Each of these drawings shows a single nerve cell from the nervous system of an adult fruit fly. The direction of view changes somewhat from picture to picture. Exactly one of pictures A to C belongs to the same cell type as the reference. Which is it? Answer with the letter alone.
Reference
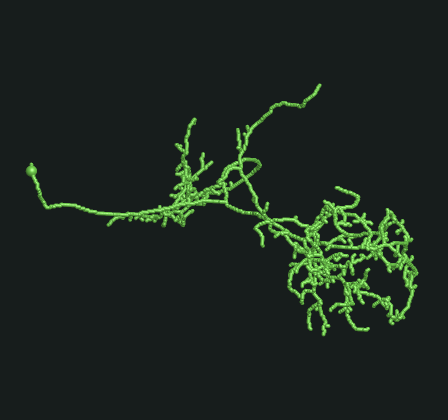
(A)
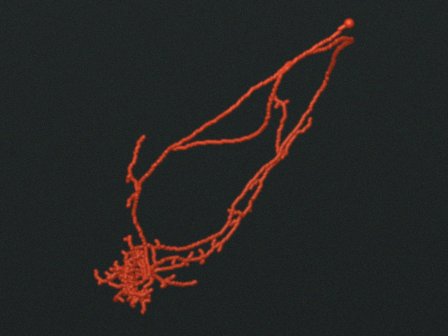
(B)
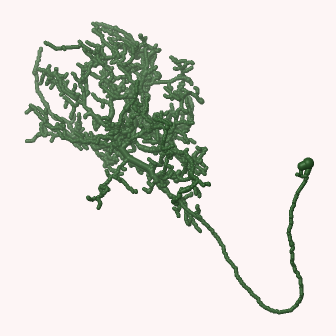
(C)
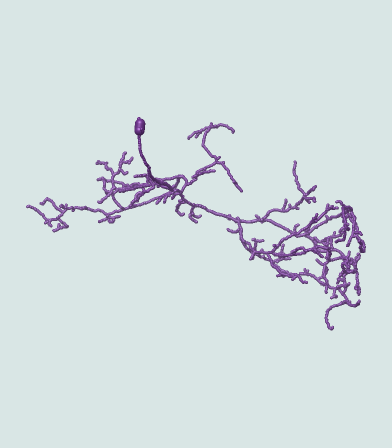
C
